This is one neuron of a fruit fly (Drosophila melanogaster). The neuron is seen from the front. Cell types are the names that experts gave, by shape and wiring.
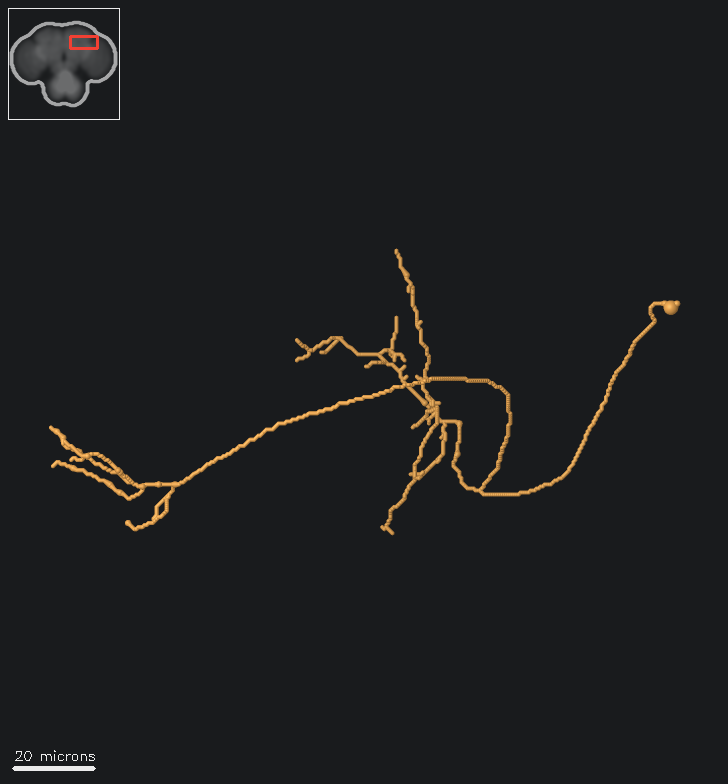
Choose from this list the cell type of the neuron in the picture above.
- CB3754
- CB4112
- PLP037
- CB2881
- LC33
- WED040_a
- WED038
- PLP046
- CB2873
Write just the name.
CB3754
